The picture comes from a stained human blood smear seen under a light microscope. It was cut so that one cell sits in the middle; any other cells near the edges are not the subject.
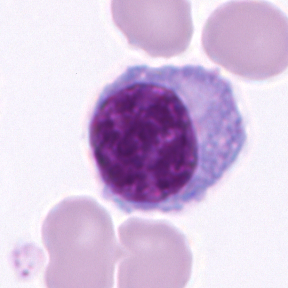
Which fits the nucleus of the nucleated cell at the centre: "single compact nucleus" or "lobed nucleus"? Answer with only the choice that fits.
Single compact nucleus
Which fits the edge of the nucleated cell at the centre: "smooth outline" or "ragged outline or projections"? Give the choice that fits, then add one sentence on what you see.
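Ragged outline or projections. The cell's edge is finely ragged rather than smooth.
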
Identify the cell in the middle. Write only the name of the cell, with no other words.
plasma cell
